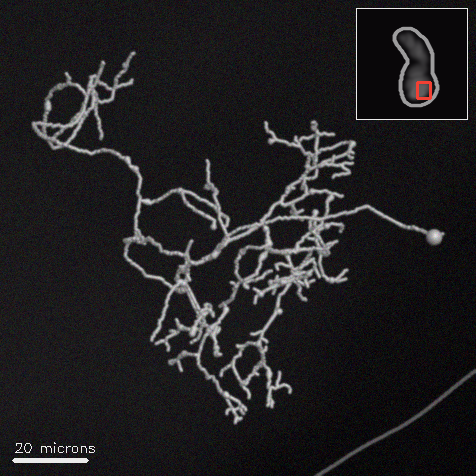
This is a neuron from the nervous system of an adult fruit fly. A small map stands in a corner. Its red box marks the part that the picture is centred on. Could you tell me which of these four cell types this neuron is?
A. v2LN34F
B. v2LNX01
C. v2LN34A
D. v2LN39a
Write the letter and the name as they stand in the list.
C. v2LN34A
